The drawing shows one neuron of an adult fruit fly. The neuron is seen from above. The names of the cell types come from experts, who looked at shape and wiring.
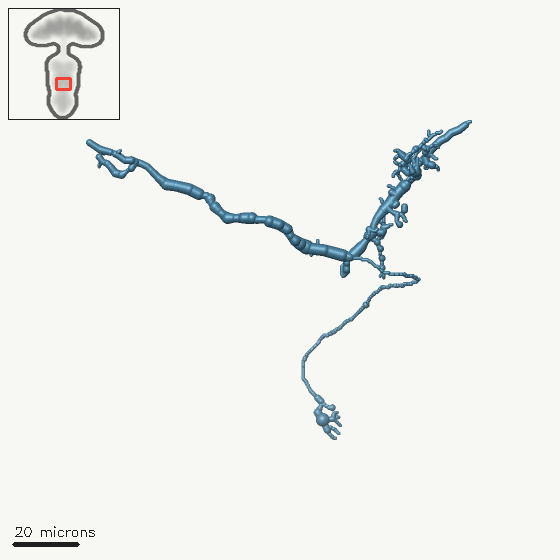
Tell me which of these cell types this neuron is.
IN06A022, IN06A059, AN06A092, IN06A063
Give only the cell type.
IN06A022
